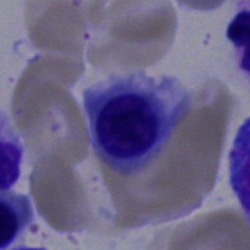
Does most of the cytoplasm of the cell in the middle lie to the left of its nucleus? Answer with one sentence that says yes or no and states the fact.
No, on the left side of the cell lies its nucleus.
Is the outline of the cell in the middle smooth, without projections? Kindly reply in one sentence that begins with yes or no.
No, a smooth outline is not present; the cell's edge is rough.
